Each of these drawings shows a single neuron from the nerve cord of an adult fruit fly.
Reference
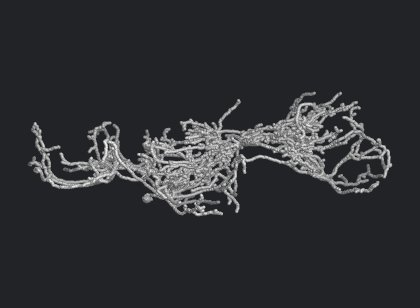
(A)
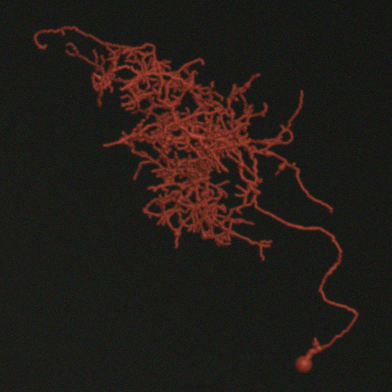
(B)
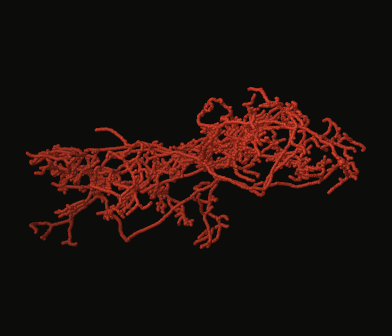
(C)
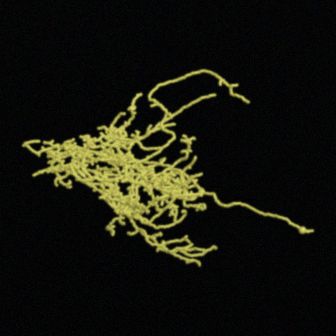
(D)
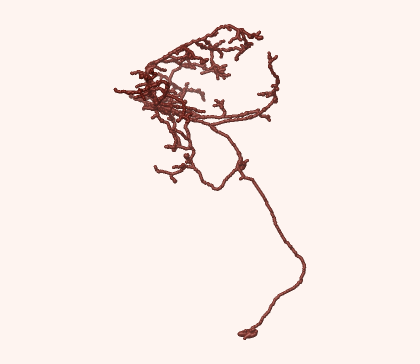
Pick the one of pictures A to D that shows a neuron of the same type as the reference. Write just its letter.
B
